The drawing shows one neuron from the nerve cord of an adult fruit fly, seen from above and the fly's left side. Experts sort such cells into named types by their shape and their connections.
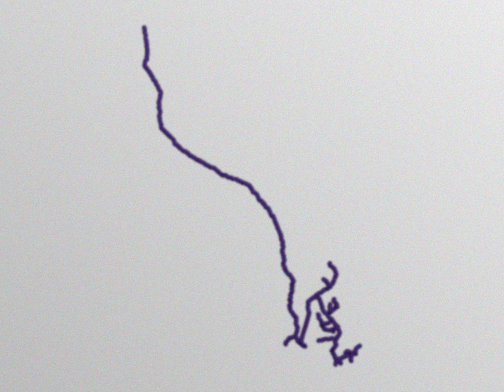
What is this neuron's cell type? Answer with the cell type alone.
SNta18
